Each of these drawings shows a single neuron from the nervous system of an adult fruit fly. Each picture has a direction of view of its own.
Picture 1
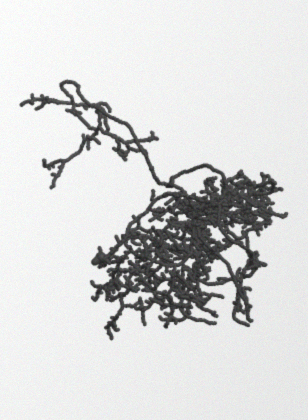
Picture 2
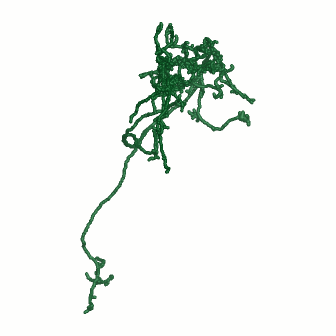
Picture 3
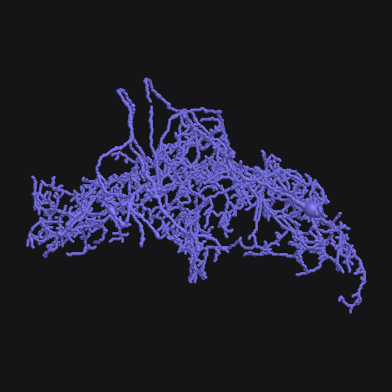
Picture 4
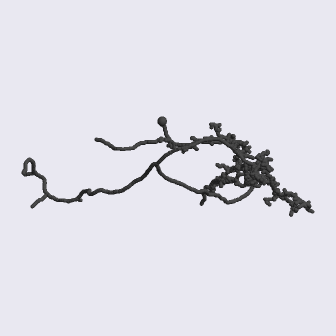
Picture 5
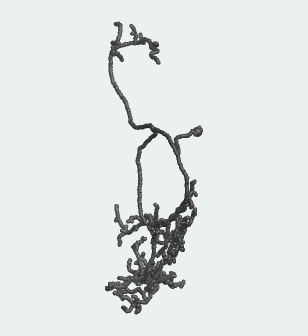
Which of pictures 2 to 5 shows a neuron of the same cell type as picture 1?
Picture 3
